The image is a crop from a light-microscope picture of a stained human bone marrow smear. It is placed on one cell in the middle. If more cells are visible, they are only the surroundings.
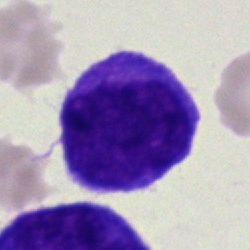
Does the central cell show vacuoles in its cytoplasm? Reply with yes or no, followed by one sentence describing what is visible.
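No. No clear vacuoles are visible in the cell.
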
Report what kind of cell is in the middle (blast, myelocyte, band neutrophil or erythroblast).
blast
